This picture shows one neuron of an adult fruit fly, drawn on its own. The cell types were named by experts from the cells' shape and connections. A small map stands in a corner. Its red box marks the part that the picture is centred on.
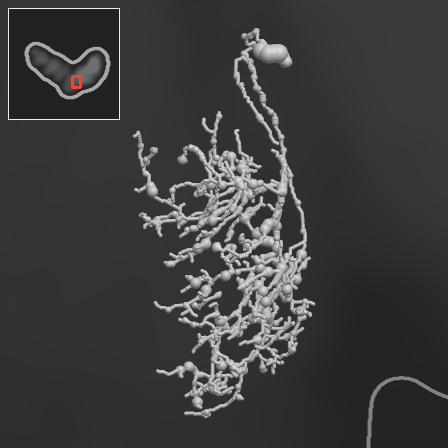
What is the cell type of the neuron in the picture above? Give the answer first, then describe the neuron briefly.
Its cell type is Li13. This is an optic-lobe intrinsic neuron. The cell body is at the top of the picture. The picture shows dozens of branch ends.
